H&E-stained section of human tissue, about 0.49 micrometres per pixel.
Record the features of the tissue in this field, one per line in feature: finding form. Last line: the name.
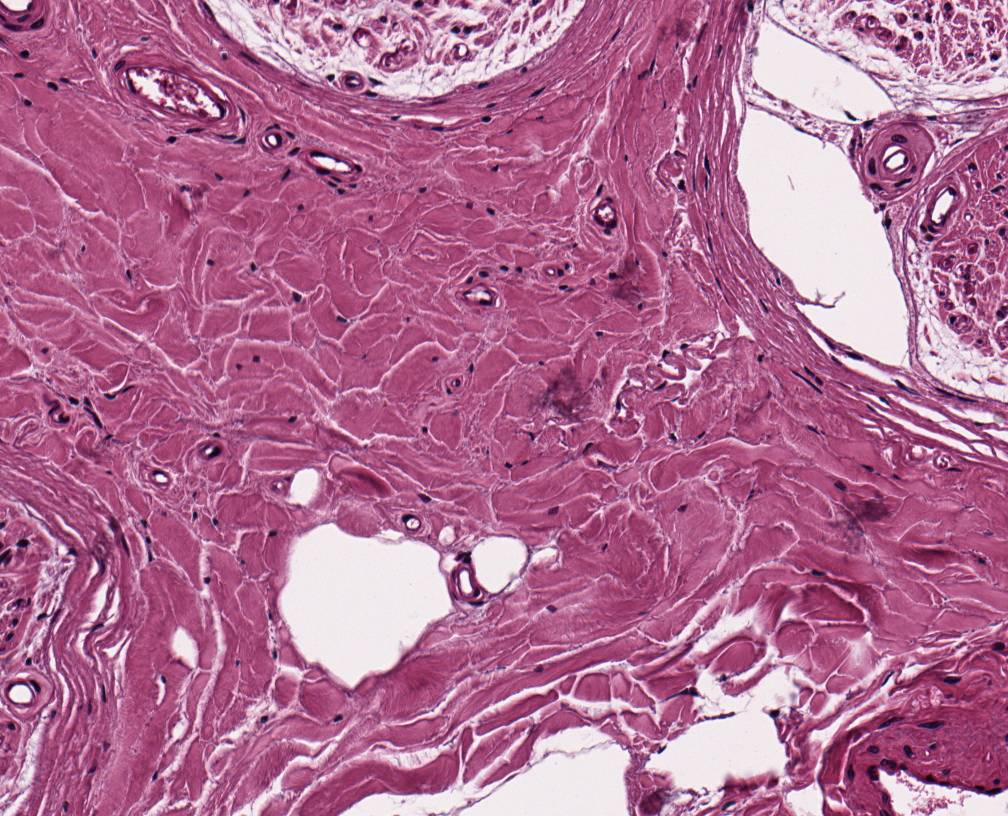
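Background: dense pink fibrous tissue filling most of the field
Bundles: rounded, cut across at its edges
Wrapping: concentric layers of flattened cells around the bundles at top, upper right and lower corners
Nuclei: sparse, small, dark, elongated in the fibrous tissue
Right side: parallel fibre streams curving around the bundle edges
Name: tibial nerve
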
